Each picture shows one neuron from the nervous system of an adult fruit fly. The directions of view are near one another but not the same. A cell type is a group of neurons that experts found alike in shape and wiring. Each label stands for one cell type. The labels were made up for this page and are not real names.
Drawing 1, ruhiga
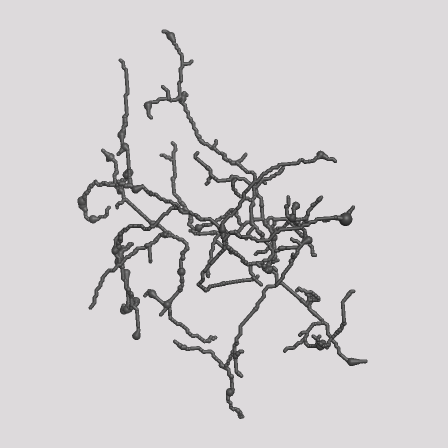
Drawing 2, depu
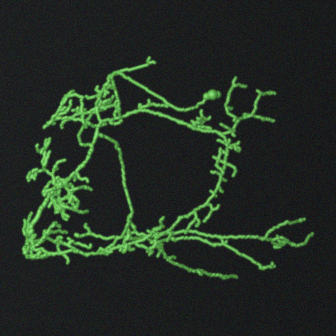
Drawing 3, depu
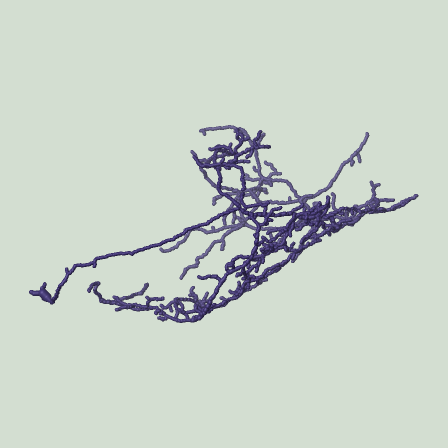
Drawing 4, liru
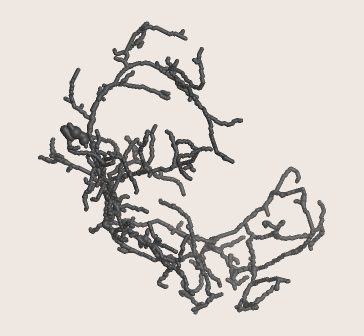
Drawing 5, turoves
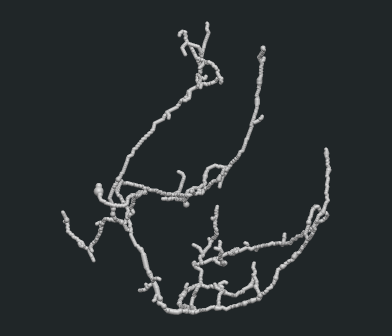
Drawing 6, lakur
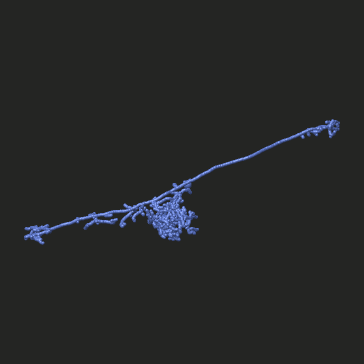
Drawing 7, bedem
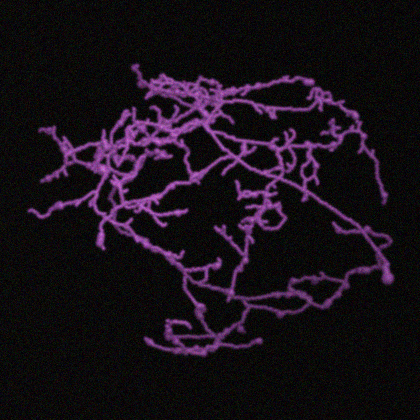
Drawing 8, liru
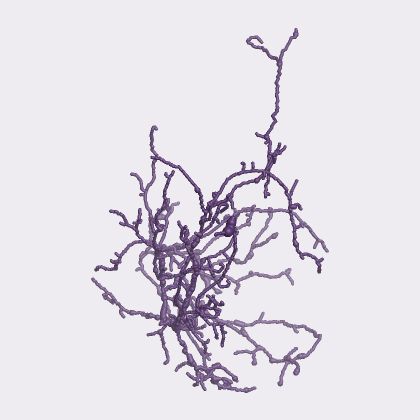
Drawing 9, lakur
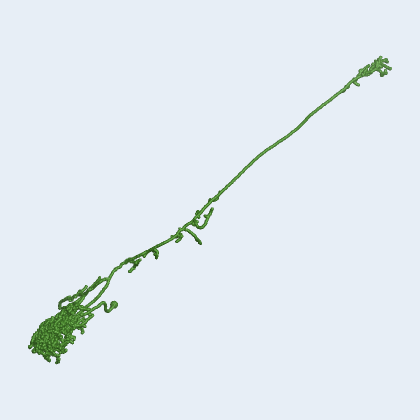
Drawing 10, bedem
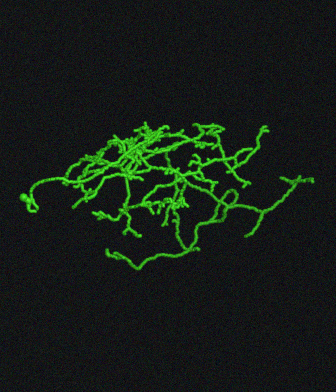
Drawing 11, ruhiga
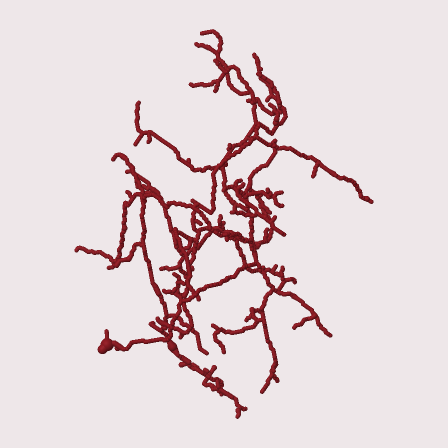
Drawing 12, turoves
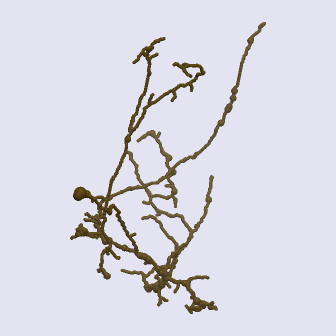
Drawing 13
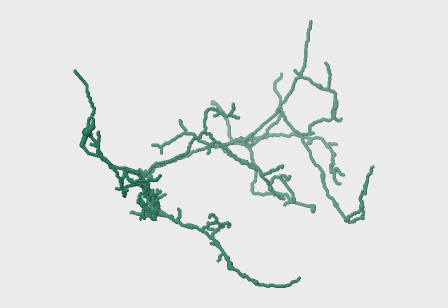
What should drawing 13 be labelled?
liru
